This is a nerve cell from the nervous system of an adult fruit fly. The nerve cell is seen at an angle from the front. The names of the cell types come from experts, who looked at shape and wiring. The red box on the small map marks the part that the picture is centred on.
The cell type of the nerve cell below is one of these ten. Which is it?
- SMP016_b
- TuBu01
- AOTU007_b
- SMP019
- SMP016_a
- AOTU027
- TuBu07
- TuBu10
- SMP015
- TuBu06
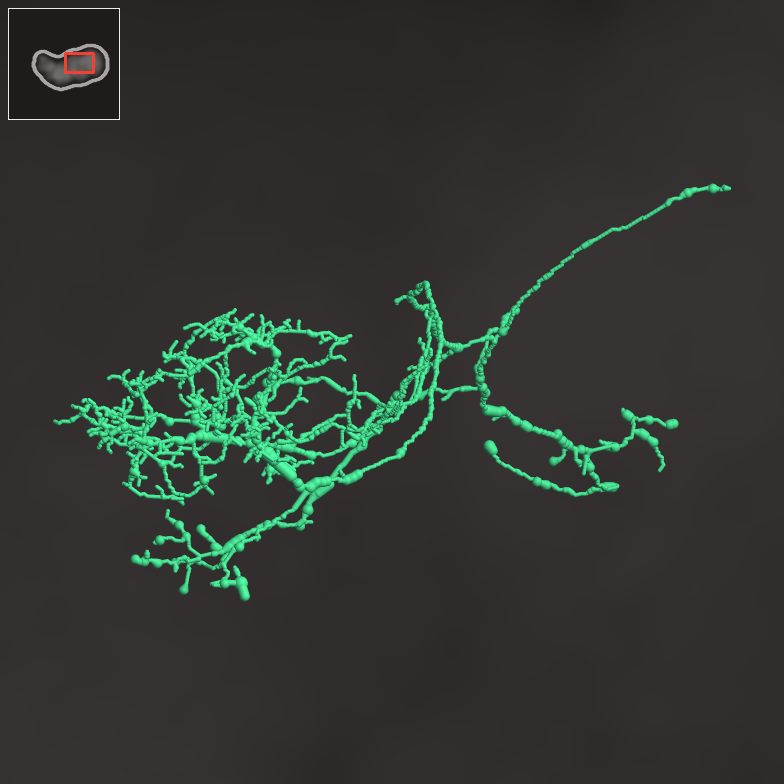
AOTU007_b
